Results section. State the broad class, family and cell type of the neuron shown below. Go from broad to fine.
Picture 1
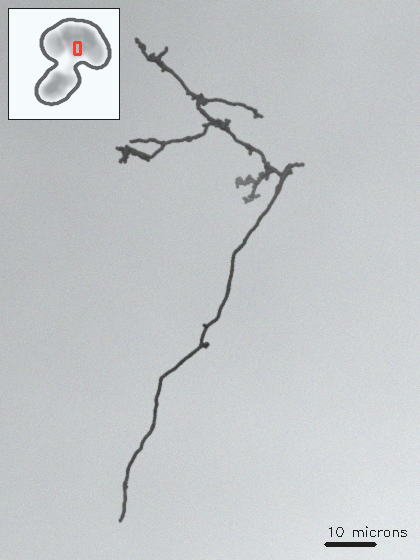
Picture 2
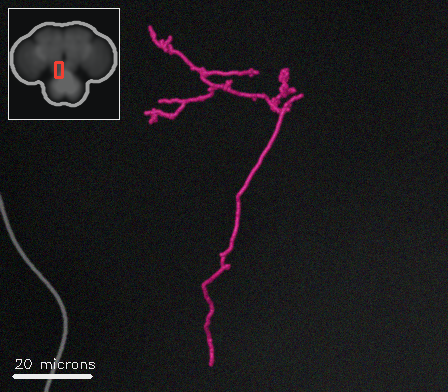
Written: sensory neuron entering the brain; class gustatory; dorsal_tpGRN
